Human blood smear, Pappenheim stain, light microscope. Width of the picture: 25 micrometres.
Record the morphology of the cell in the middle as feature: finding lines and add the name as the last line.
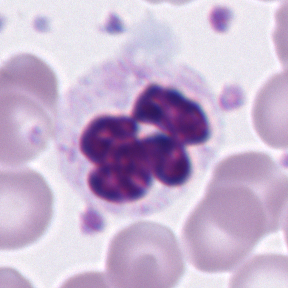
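Nucleus: split into several separate lobes, as far as I can tell
Chromatin: dark purple, densely clumped, I'd say
Cytoplasm: abundant, pale pinkish-lilac
Granules: fine, faint lilac, within the cytoplasm
Name, then: segmented neutrophil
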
